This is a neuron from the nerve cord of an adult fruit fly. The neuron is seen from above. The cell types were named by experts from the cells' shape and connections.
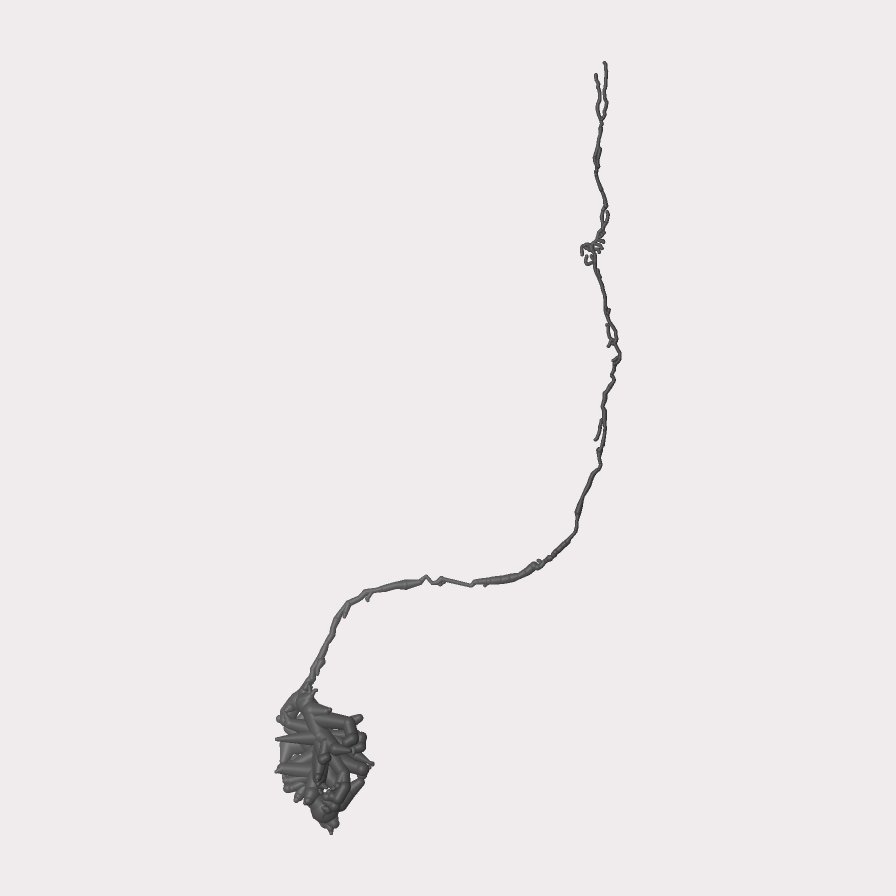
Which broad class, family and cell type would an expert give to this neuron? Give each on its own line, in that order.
sensory neuron entering the nerve cord
class mechanosensory proprioceptive
SNpp56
